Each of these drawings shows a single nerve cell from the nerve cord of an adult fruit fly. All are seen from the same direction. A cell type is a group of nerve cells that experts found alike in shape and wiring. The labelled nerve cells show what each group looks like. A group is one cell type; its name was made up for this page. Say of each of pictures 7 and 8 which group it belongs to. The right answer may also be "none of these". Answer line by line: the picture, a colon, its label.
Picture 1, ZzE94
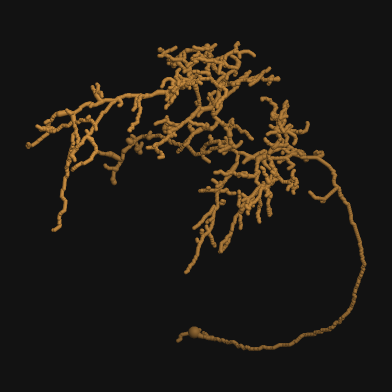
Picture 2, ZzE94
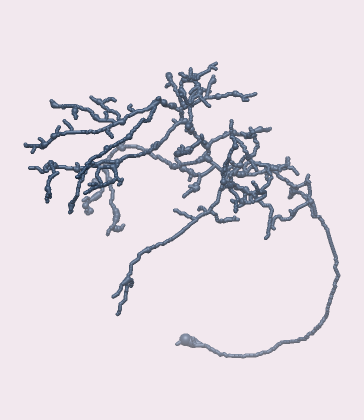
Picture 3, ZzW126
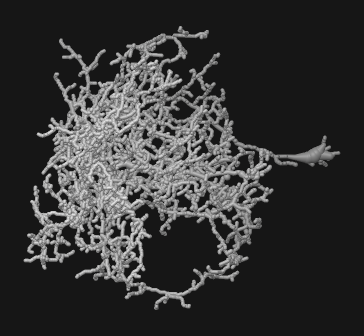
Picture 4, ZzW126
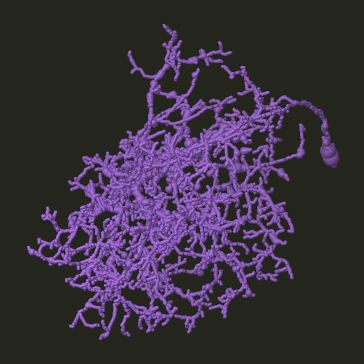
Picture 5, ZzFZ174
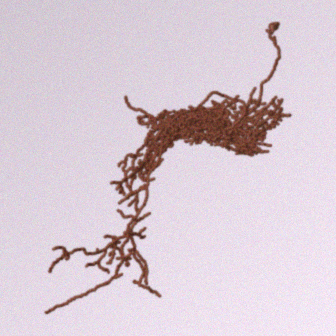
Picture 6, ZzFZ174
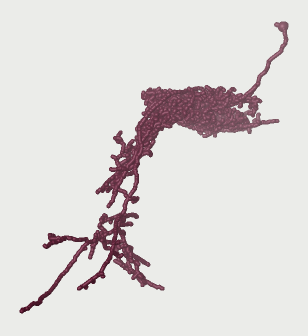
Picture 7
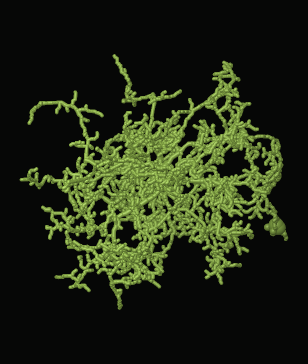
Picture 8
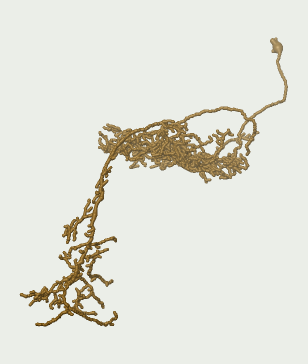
7: ZzW126
8: ZzFZ174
